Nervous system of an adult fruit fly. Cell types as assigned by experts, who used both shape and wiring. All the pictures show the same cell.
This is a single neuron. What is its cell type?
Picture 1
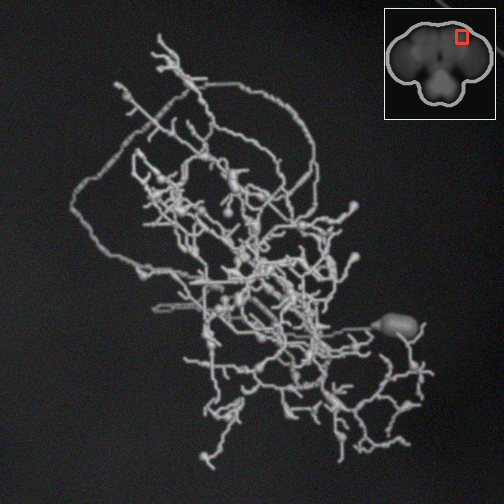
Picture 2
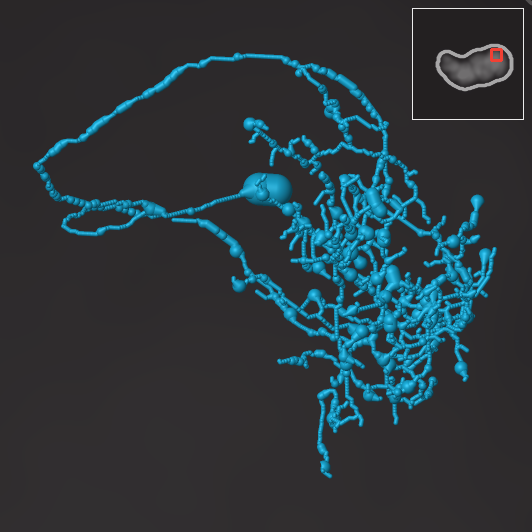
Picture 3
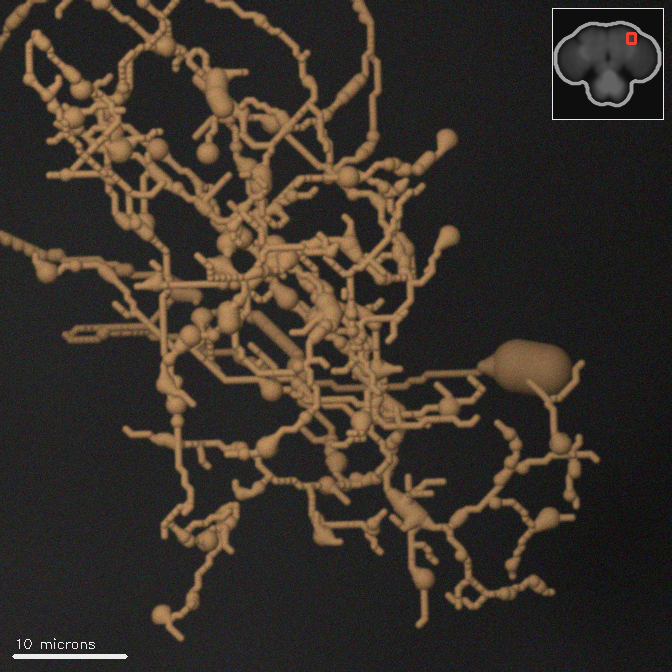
CB2189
